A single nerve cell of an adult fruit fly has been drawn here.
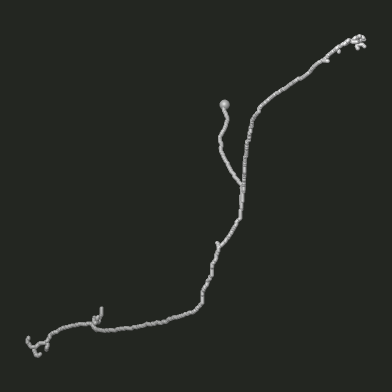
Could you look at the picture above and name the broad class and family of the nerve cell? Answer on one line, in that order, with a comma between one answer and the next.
visual projection neuron, LC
